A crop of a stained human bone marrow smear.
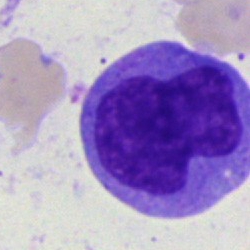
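Monocyte, the central cell in a stained human bone marrow smear. The nucleus occupies most of the cell and has a notch in its lower right side. Blue-purple cytoplasm forms a rim around it, with one small clear spot at the lower right.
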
